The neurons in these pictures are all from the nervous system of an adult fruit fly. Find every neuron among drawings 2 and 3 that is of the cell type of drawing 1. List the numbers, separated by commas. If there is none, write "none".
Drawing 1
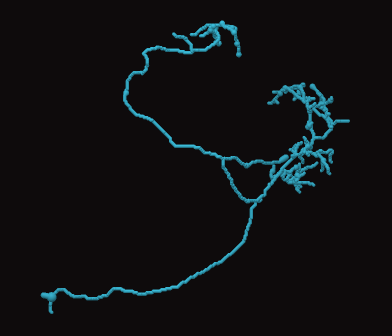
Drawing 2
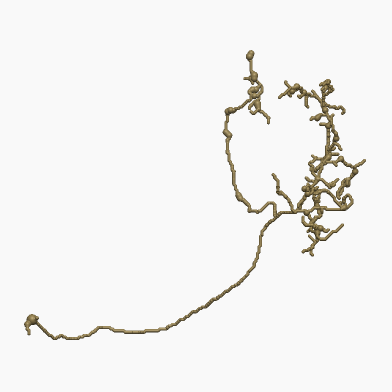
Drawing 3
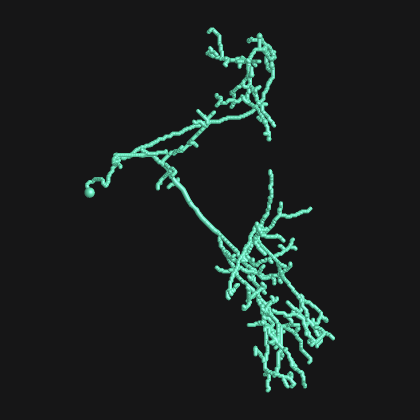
2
